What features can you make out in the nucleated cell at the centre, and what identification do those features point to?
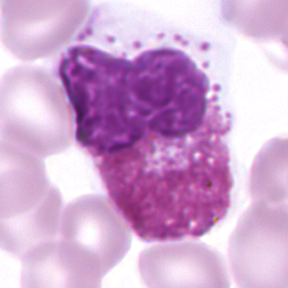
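The cell outline is irregular and taller than it is wide. Its lower half is packed with fine reddish-purple granules, while a row of separate small dark purple dots runs along the upper edge above the nucleus. No nucleoli are visible. This is an eosinophil.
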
